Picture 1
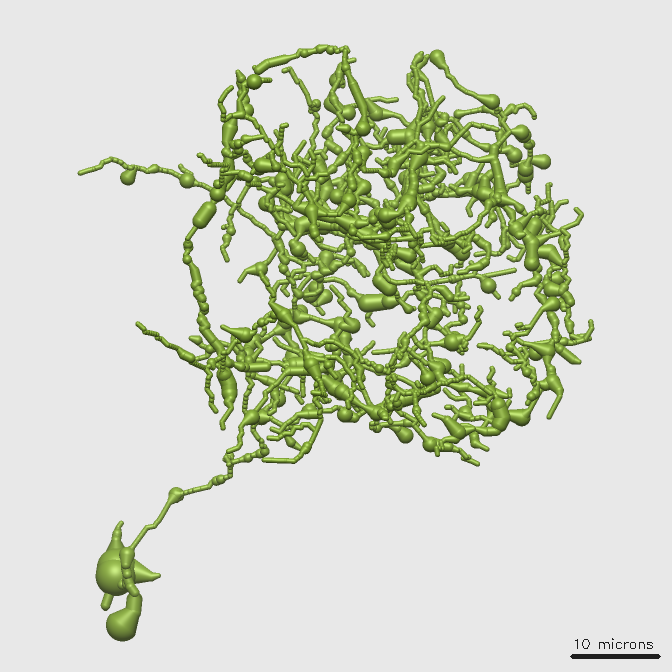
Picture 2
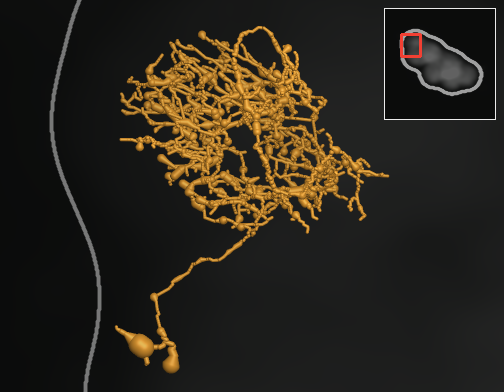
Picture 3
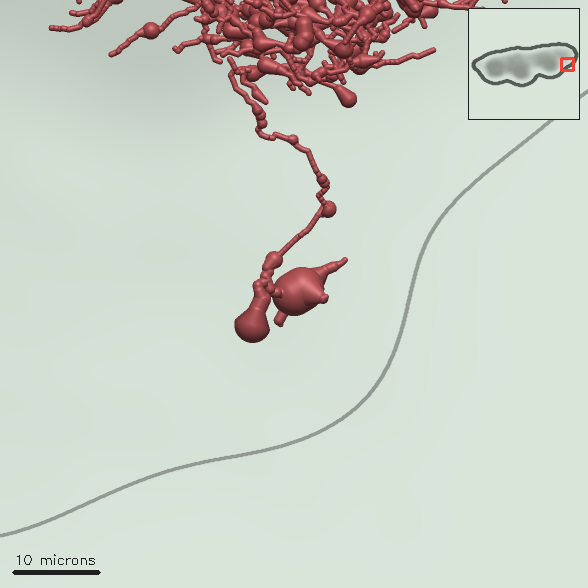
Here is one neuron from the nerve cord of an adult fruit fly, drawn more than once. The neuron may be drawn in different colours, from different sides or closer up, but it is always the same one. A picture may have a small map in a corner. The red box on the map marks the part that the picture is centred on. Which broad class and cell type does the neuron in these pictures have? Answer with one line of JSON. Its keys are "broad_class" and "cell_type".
{"broad_class": "nerve-cord intrinsic neuron", "cell_type": "INXXX343"}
